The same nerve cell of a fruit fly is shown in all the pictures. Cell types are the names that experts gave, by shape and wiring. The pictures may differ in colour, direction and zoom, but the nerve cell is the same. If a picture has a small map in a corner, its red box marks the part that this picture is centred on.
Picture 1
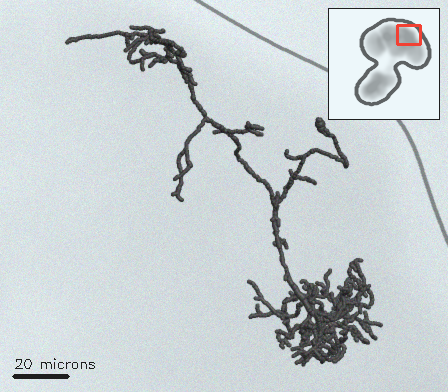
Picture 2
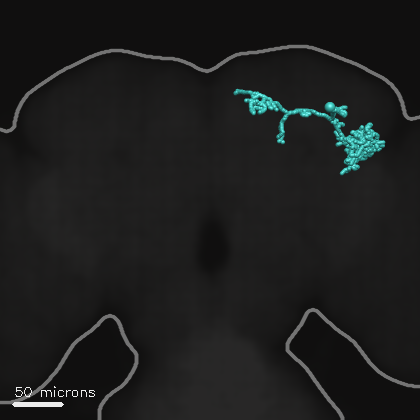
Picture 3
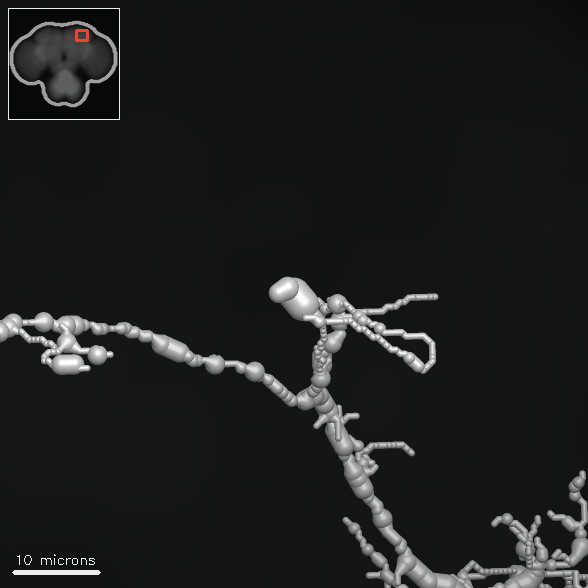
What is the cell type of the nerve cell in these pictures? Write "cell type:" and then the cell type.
cell type: LH008m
